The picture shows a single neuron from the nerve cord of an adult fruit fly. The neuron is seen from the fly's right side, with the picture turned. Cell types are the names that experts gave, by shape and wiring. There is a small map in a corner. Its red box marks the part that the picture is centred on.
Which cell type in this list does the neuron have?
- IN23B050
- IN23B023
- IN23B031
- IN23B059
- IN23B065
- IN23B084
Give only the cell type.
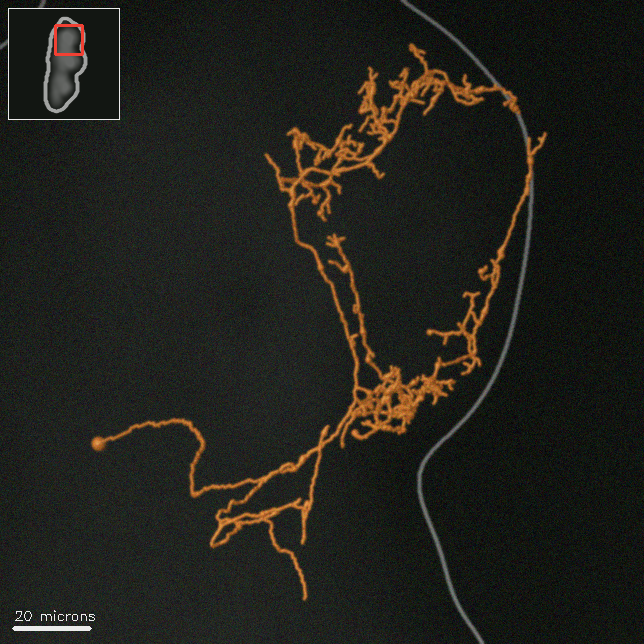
IN23B050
